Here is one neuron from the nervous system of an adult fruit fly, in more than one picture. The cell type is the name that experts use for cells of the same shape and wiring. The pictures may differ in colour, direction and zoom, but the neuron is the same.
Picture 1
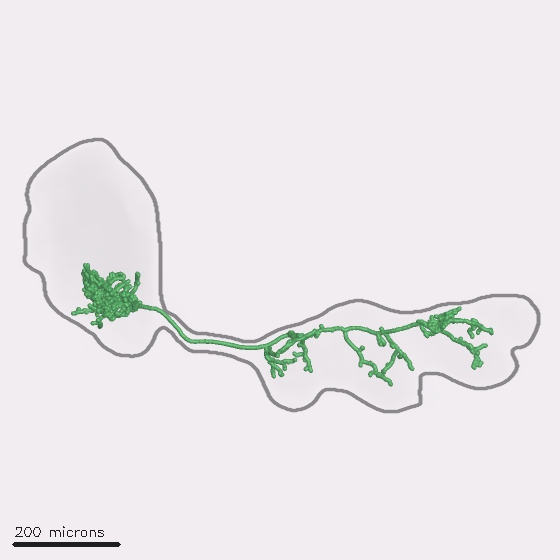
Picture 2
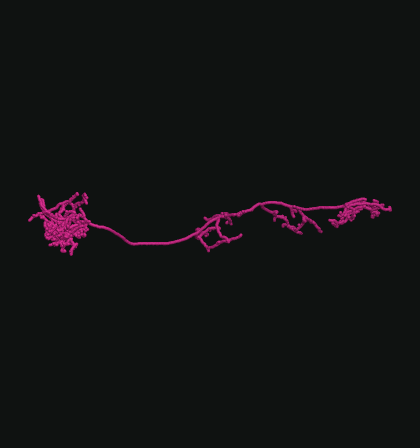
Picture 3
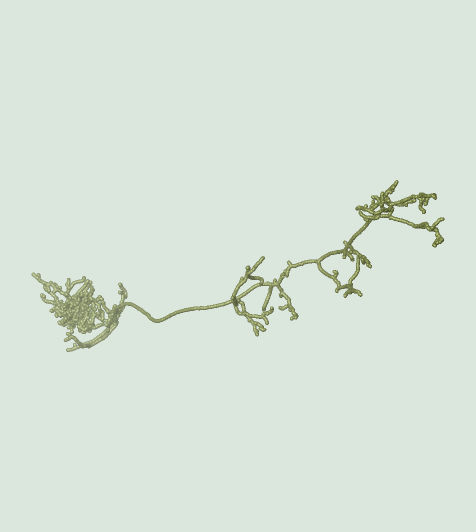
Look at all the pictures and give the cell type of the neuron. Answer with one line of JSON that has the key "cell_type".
{"cell_type": "DNge038"}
